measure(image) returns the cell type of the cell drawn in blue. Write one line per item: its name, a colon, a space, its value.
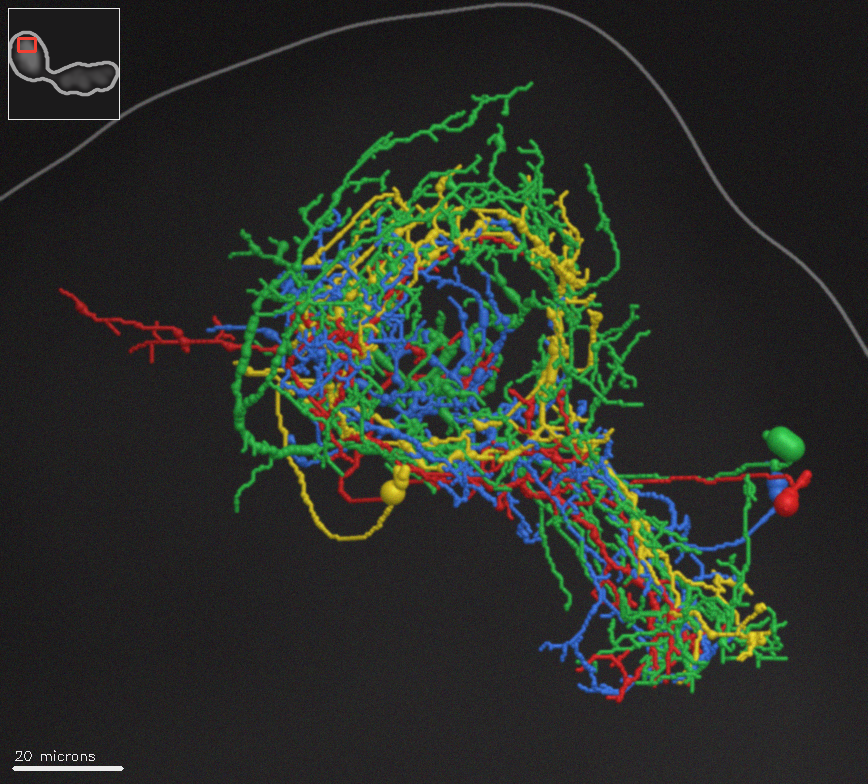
cell type: SMP314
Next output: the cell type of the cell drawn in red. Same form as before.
cell type: SMP275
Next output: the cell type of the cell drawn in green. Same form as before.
cell type: SMP255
